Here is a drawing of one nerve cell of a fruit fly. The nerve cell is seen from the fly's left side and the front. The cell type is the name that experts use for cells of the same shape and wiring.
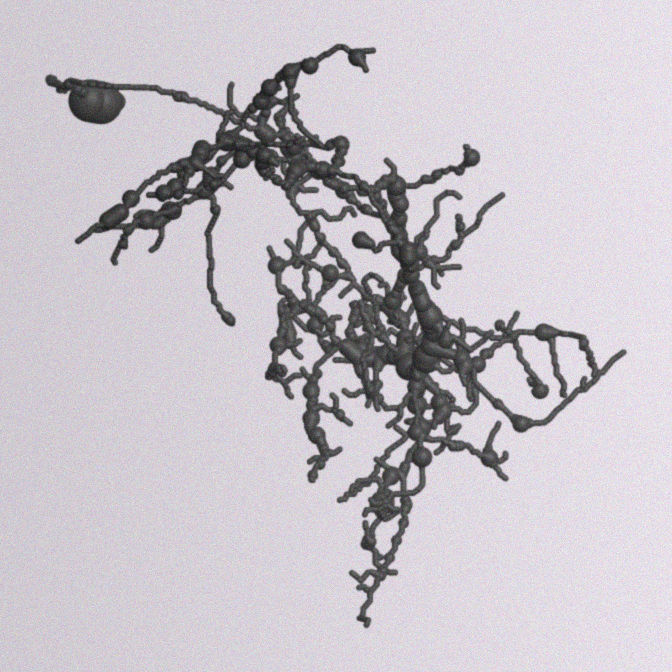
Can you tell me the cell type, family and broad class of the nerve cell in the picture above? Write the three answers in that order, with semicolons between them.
LH008m; hemilineage SLPad1_anterior; central-brain intrinsic neuron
